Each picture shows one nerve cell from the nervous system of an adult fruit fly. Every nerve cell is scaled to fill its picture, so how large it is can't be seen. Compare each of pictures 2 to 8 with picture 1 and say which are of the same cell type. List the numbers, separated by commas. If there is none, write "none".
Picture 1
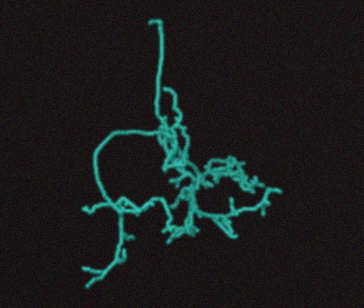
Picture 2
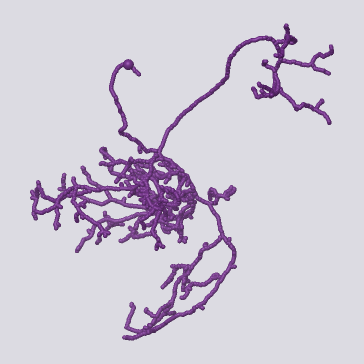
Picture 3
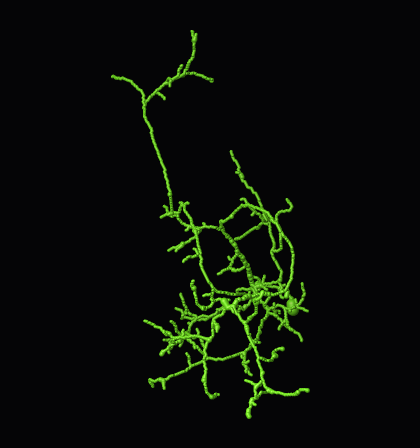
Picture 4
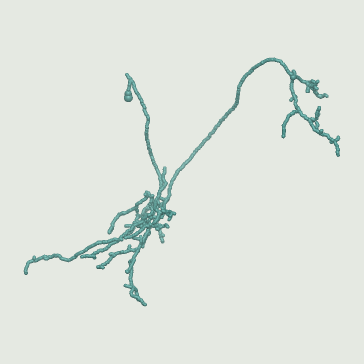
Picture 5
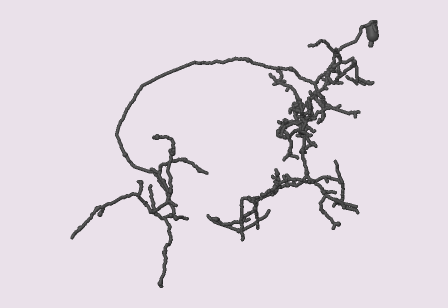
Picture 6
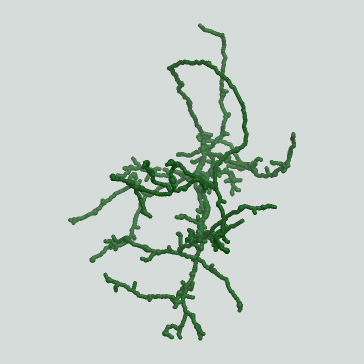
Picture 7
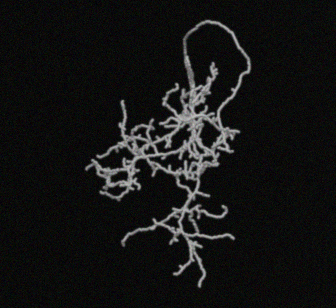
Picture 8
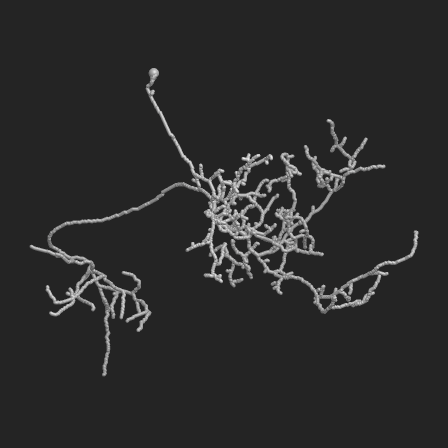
3, 5, 6, 7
